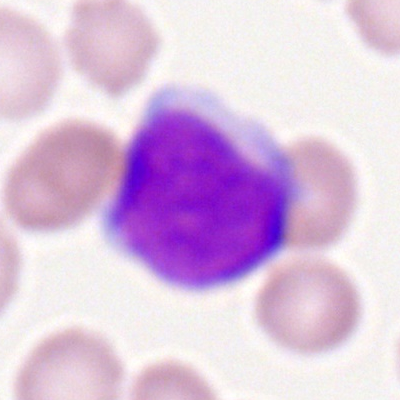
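Myeloblast in a stained human blood smear, light microscope. Checked in turn, the nucleus occupies nearly the entire cell, the cytoplasm is pale blue, no granules are visible in that cytoplasm, and no vacuoles appear anywhere in the cell.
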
